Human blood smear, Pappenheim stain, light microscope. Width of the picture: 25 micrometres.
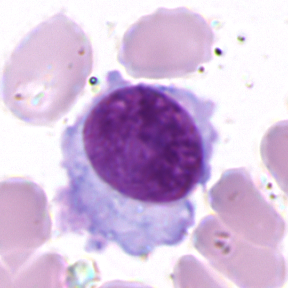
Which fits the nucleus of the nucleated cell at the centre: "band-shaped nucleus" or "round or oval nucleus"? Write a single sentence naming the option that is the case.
There is a compact round or oval nucleus in this cell.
